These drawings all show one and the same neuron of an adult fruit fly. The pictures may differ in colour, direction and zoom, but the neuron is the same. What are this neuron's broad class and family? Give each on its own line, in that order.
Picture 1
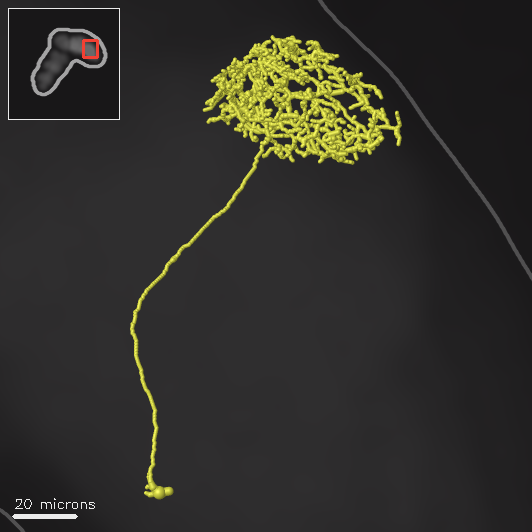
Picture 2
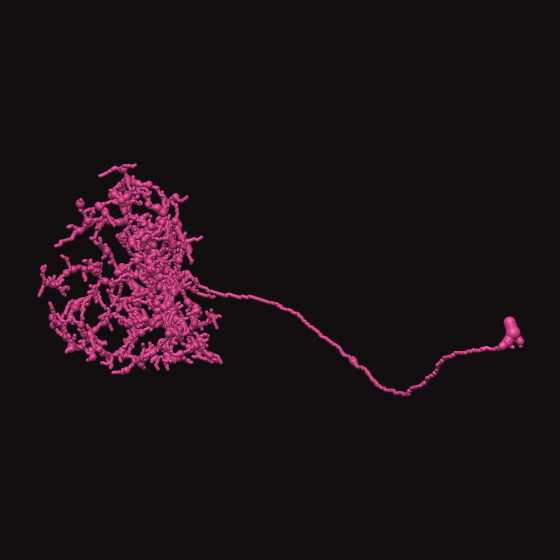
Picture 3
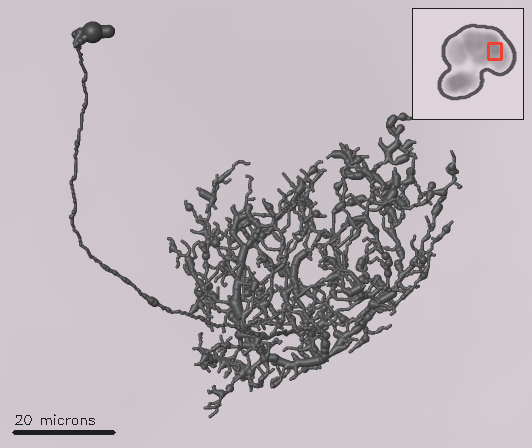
central-brain intrinsic neuron
hemilineage VLPp1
